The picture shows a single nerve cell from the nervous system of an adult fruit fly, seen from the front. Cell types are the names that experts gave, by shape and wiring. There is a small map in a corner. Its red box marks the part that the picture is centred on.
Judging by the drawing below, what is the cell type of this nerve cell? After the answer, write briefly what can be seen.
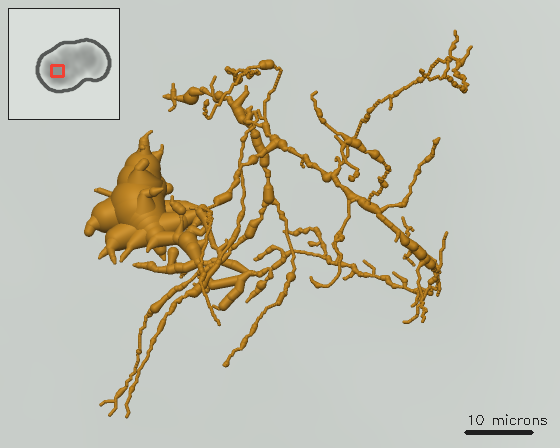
It is of cell type Ti flexor MN. Its broad class is motor neuron of the nerve cord. The cell body is on the left of the picture. From top to bottom in the picture it spans about 60 microns. Dozens of branch ends can be seen.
